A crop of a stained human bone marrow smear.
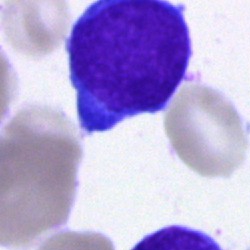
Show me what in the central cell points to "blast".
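This blast is roughly round, with a rounded bulge at its lower left. Its cytoplasm is scant and deep blue, seen mostly in that bulge.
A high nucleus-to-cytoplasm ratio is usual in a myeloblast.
The scant cytoplasm here goes with that. The chromatin is fine and evenly spread, stained deep purple, and no vacuoles are seen in the cytoplasm.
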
